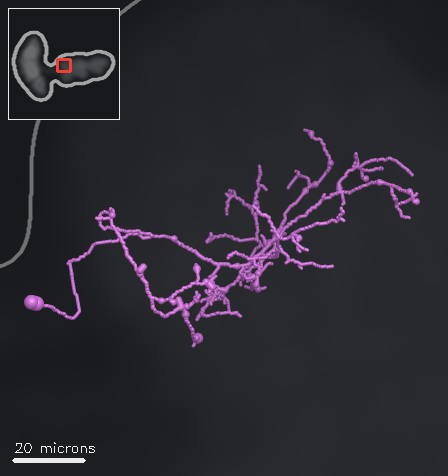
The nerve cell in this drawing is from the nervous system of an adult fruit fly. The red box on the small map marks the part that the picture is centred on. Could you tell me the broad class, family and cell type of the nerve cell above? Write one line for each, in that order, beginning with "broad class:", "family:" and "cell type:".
broad class: nerve-cord intrinsic neuron
family: hemilineage 16B
cell type: IN16B124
